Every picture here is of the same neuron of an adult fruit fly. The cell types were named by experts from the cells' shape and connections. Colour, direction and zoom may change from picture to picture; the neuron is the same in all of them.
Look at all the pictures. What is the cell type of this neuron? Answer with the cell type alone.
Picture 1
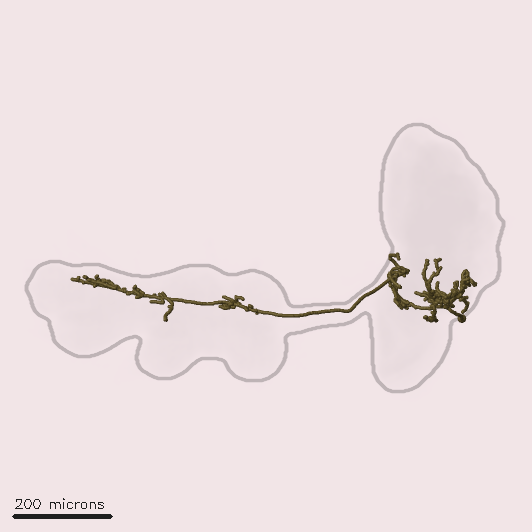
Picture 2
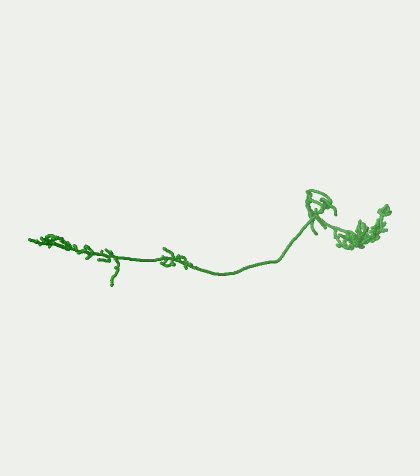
DNge137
